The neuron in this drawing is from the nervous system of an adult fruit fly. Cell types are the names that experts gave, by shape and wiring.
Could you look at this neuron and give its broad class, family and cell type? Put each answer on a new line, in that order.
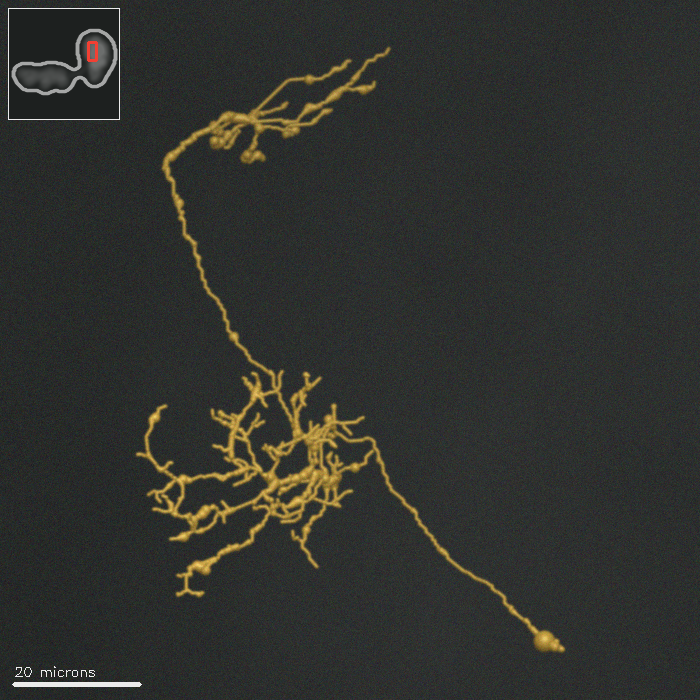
visual projection neuron
LC
LC13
